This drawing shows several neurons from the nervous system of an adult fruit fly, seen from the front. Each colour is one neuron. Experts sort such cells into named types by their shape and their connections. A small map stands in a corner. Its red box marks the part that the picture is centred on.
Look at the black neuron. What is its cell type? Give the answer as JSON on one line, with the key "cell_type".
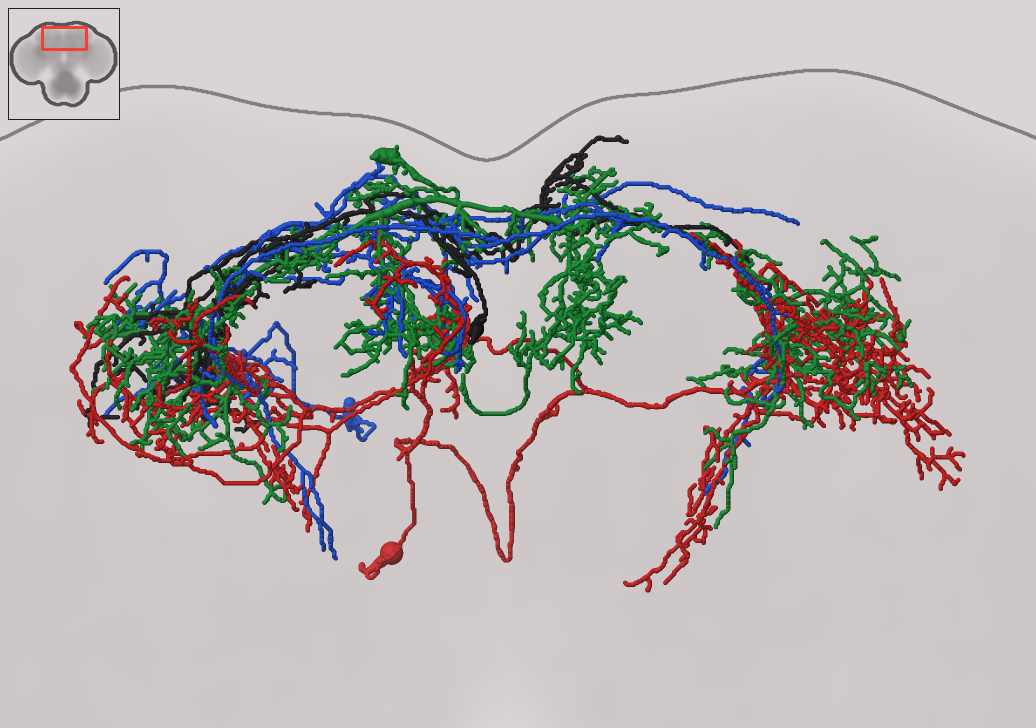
{"cell_type": "SIP113m"}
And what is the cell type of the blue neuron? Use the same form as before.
{"cell_type": "pC1_16b"}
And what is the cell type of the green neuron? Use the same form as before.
{"cell_type": "SIP102m"}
